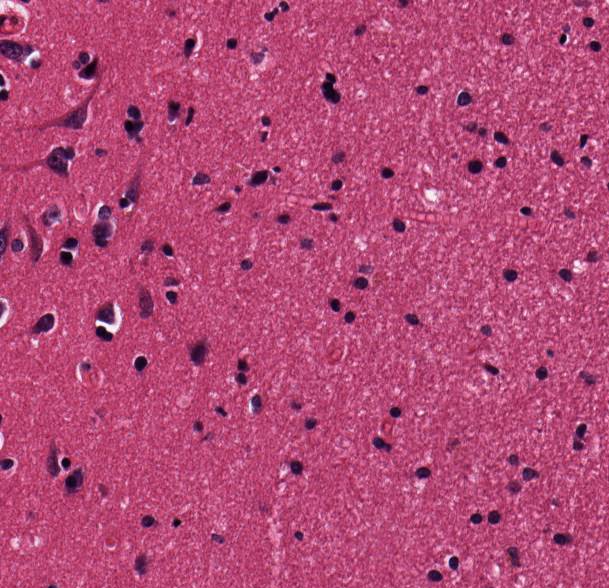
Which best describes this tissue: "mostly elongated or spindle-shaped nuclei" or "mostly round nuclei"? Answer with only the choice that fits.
Mostly round nuclei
